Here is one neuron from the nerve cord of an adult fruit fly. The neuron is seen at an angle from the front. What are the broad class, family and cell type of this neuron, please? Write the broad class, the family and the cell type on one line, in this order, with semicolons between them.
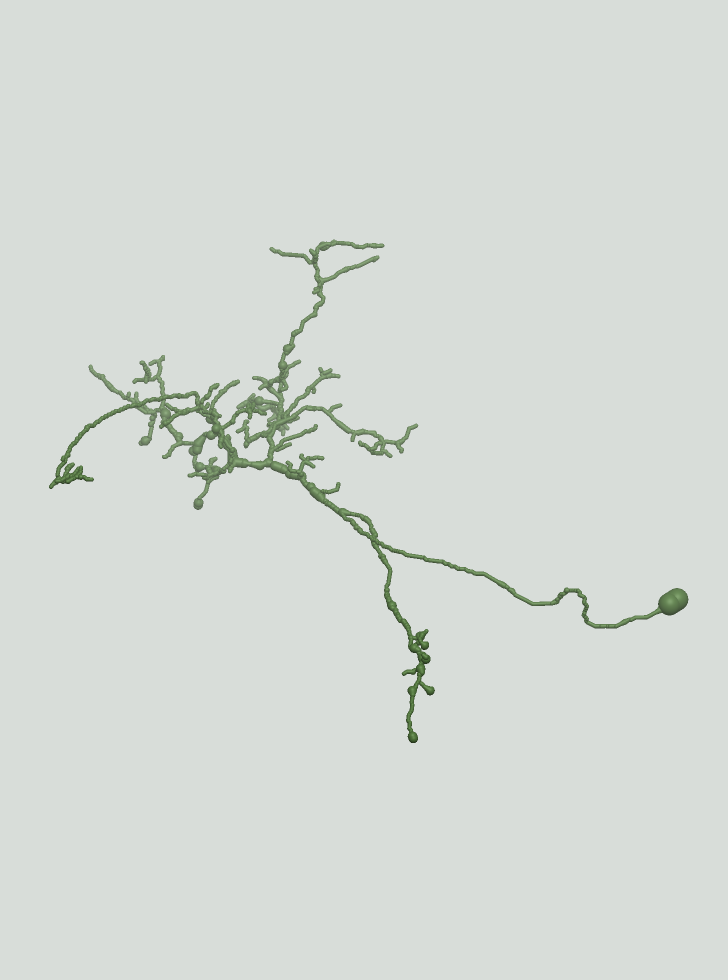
nerve-cord intrinsic neuron; hemilineage 21A; IN21A073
